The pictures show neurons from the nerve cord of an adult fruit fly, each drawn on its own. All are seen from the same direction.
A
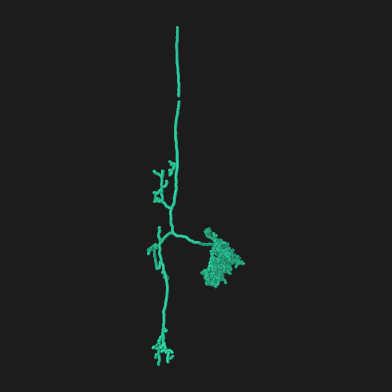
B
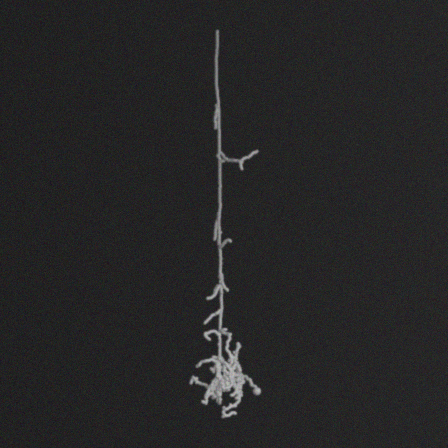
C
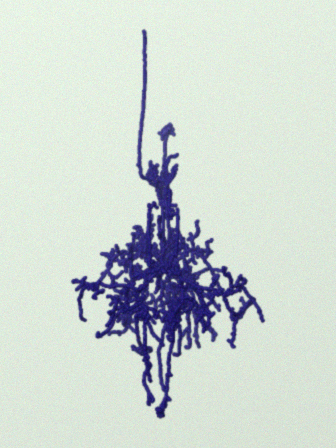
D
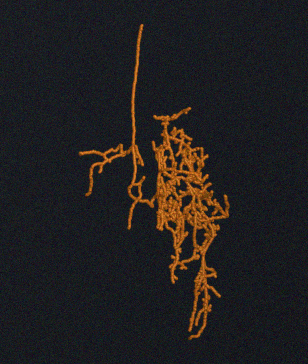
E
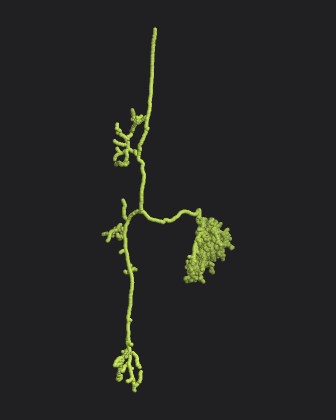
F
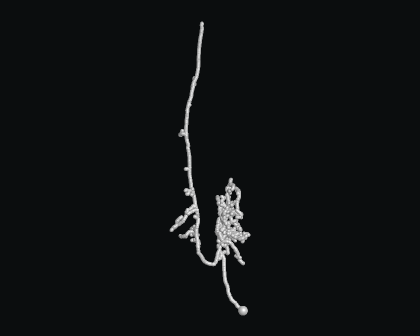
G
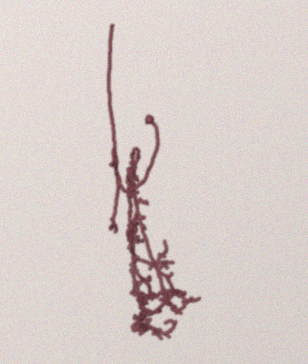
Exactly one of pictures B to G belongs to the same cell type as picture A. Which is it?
E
